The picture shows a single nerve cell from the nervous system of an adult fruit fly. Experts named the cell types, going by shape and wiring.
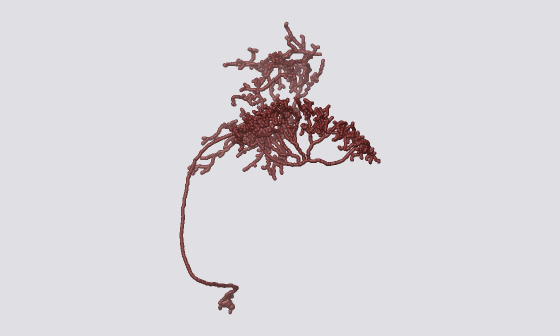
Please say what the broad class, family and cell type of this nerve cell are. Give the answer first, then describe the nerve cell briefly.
This is a central-brain intrinsic neuron. The family is hemilineage LALv1_dorsal. Its cell type is FB4H. The cell body can be seen at the bottom of the picture. The picture shows dozens of branch ends.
